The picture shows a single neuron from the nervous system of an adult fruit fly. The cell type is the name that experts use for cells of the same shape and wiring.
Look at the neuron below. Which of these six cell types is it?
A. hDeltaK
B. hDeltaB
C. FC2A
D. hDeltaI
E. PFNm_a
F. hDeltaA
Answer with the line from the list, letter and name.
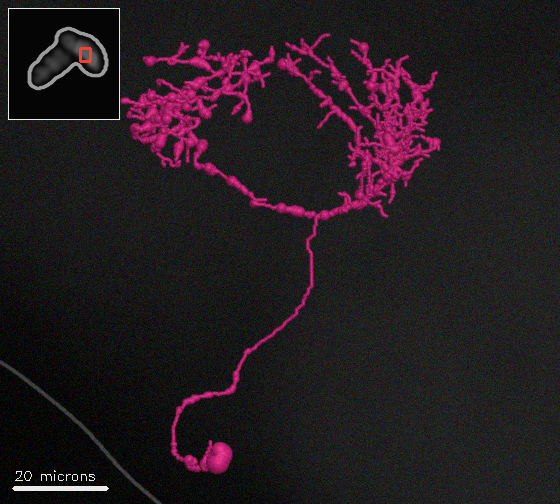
D. hDeltaI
